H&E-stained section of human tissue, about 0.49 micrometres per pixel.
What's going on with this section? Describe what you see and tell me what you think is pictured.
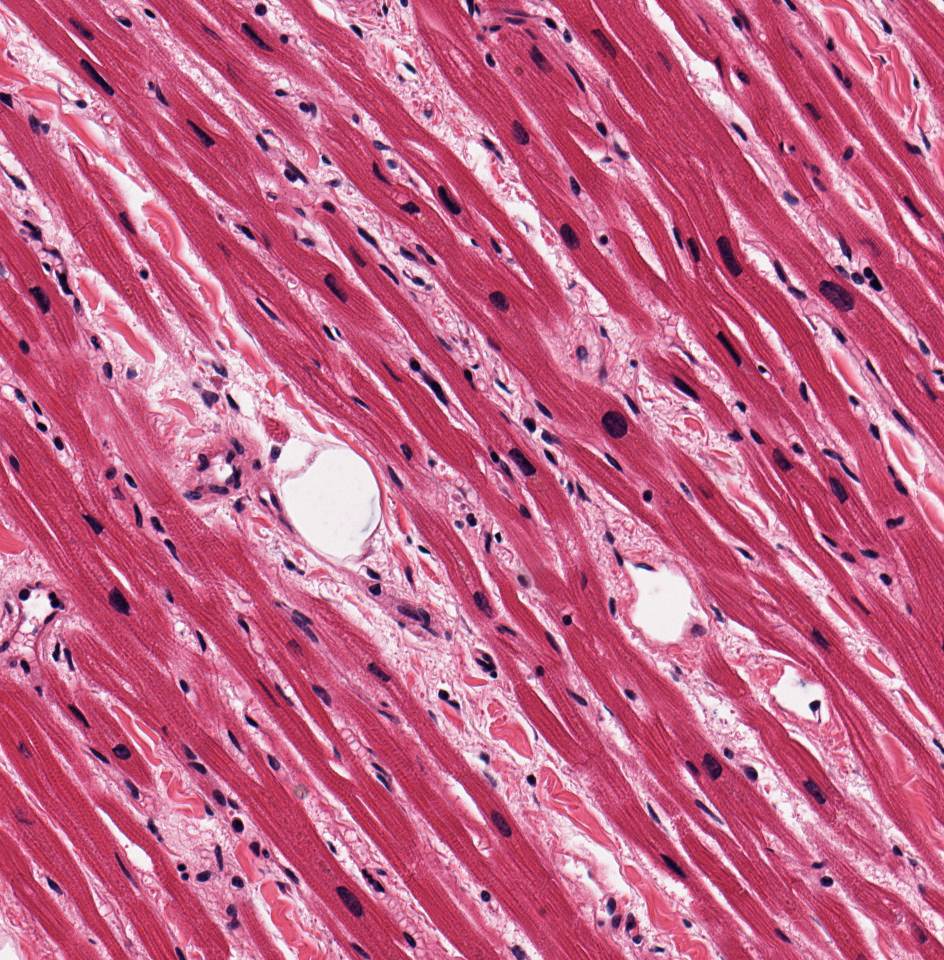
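Branching muscle fibres join their neighbours. A few muscle nuclei, one right of centre, are much larger and darker than the rest. Loose pale connective tissue with small dark spindle-shaped nuclei separates the fibres, widest mid-field. Small interstitial vessels, the largest just left of centre, have empty white lumens. The section is atrial appendage of the heart.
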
